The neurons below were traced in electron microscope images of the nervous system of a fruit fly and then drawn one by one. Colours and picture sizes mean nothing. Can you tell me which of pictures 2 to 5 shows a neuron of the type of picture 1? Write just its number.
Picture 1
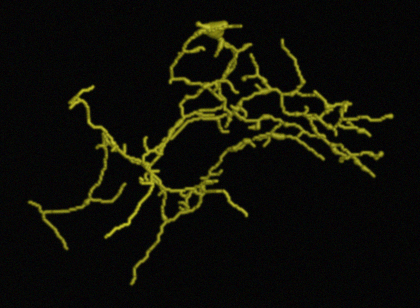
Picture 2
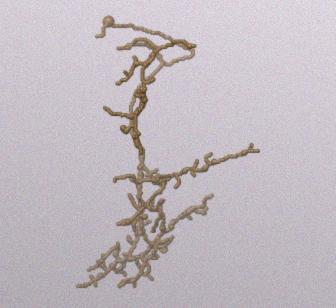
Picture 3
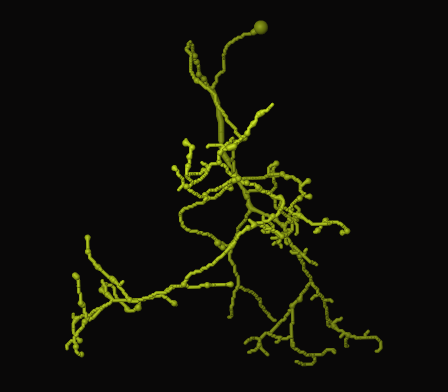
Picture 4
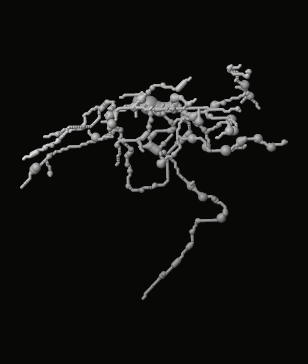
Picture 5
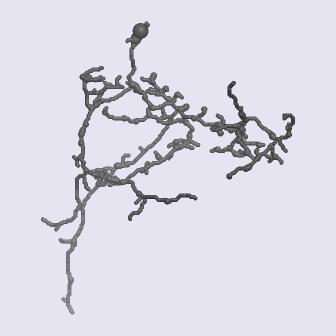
5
